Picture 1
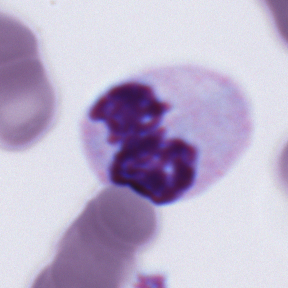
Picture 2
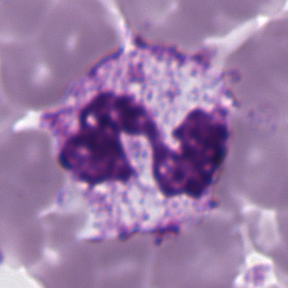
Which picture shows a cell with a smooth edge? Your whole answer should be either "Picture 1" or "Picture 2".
Picture 1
